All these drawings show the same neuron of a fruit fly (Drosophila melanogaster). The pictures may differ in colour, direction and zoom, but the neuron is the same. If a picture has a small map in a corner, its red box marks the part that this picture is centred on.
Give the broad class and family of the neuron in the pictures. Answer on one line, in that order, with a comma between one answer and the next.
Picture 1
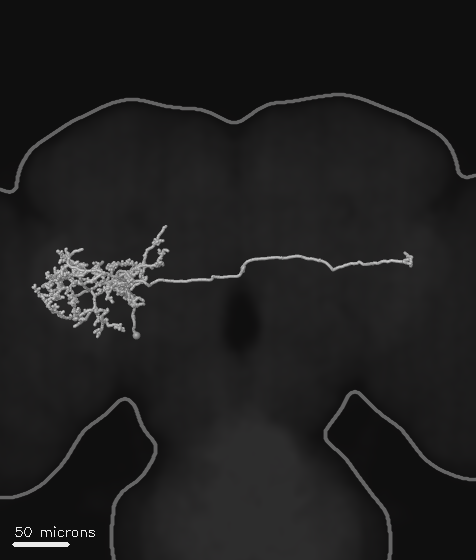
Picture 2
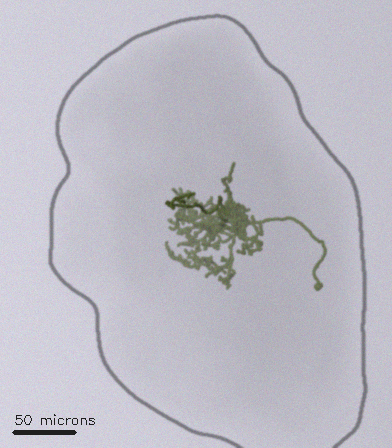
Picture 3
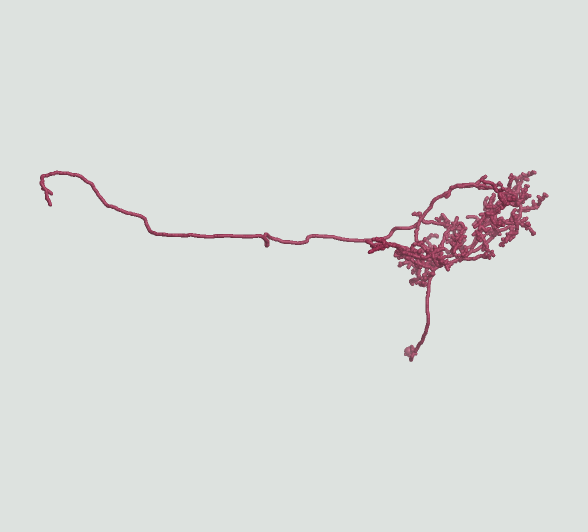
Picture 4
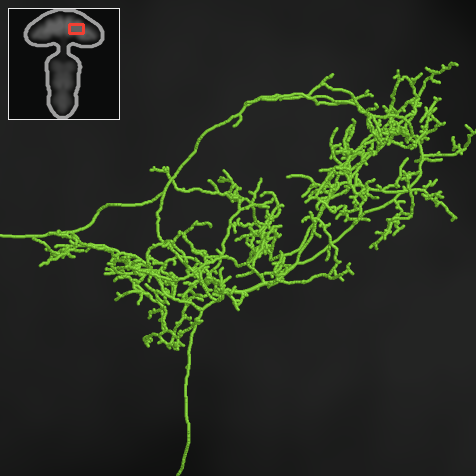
central-brain intrinsic neuron, hemilineage VLPl&p2_posterior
